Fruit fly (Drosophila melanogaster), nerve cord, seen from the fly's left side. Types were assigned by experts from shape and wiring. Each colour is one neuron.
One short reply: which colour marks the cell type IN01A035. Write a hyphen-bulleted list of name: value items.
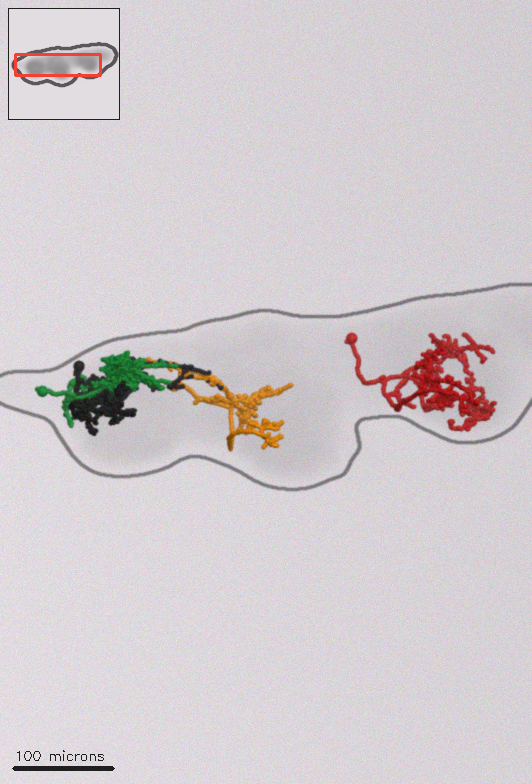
- colour: black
